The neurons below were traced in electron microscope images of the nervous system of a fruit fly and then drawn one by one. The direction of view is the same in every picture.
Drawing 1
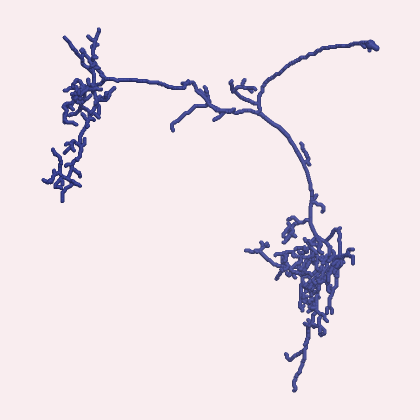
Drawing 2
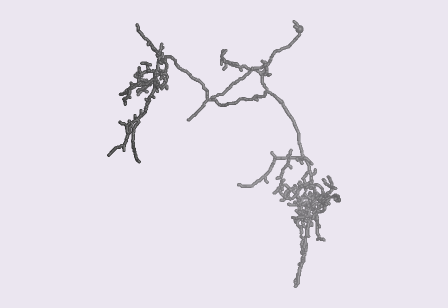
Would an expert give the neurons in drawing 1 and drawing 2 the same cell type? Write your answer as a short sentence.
They are of the same cell type.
